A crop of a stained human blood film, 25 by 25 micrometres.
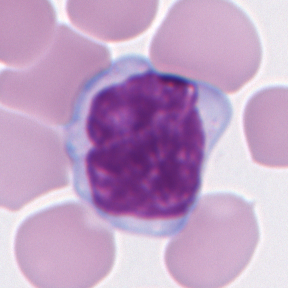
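Typical lymphocyte, the cell in the middle of a stained peripheral blood smear. The cytoplasm is pale blue, and no nucleolus is visible in the nucleus. The nucleus has a small notch in its left edge, and the cell's outline is irregular and somewhat angular.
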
